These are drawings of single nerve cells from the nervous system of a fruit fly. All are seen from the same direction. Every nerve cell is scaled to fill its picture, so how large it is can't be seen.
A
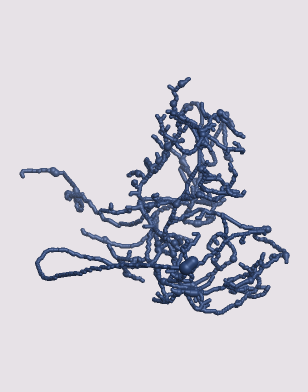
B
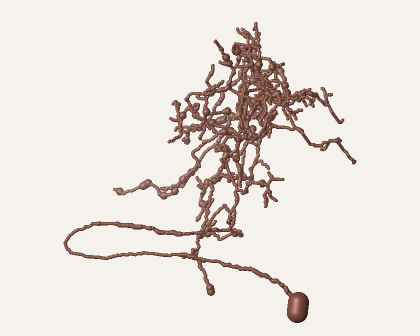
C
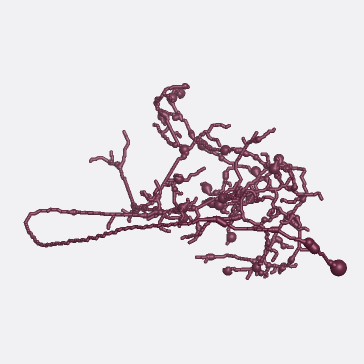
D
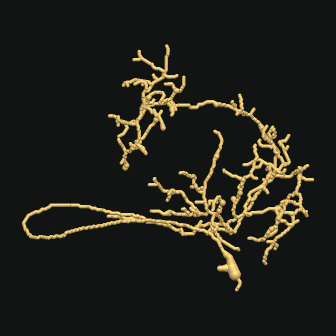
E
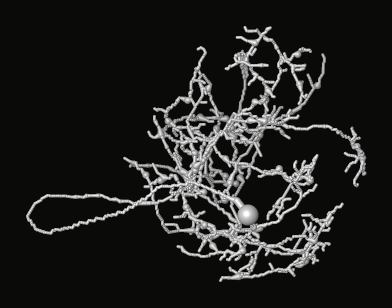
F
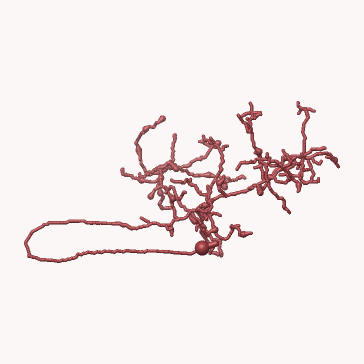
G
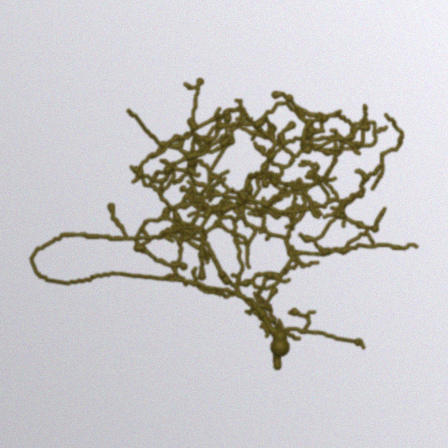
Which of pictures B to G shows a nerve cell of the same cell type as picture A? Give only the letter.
E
